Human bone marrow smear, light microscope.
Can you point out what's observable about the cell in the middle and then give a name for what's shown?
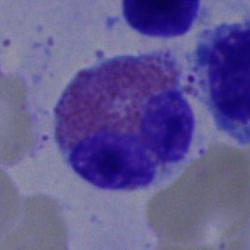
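Looking at the border, I see a round outline that is smooth. The nucleus stains a dense deep blue-purple, and I can make out no nucleoli in it. The cytoplasm fills the upper-left part of the cell and looks pinkish-purple. So this is an eosinophil.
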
